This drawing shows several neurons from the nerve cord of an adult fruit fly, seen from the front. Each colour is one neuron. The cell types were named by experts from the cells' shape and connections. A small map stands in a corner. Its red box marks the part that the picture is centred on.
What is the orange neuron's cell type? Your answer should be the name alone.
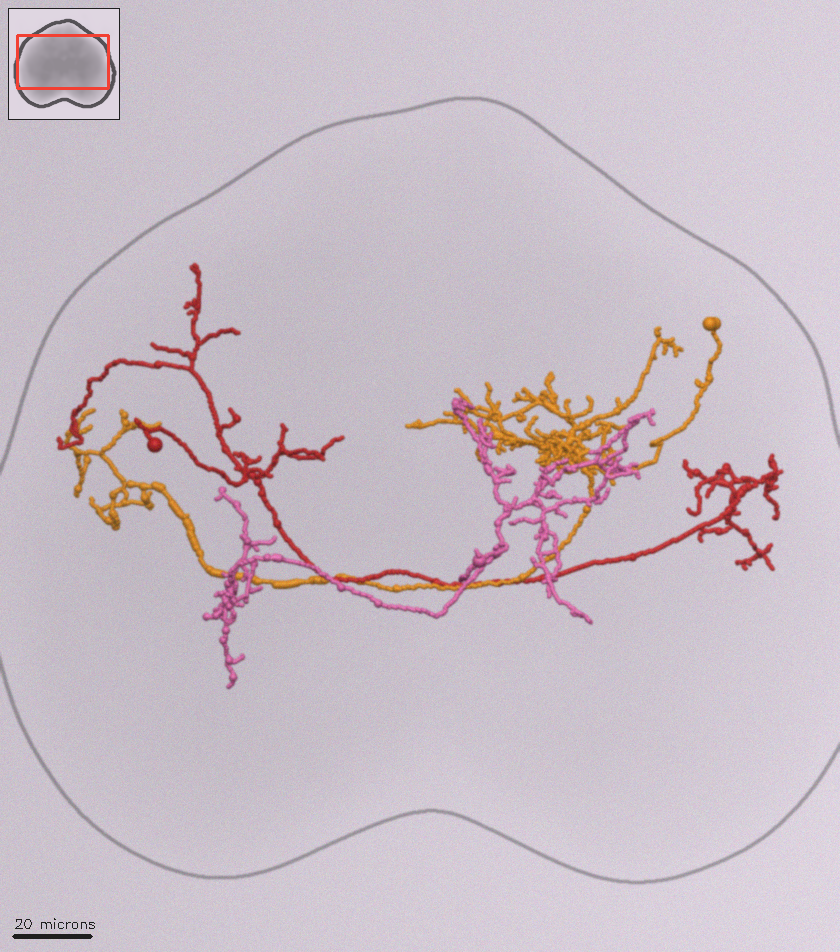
IN01A071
